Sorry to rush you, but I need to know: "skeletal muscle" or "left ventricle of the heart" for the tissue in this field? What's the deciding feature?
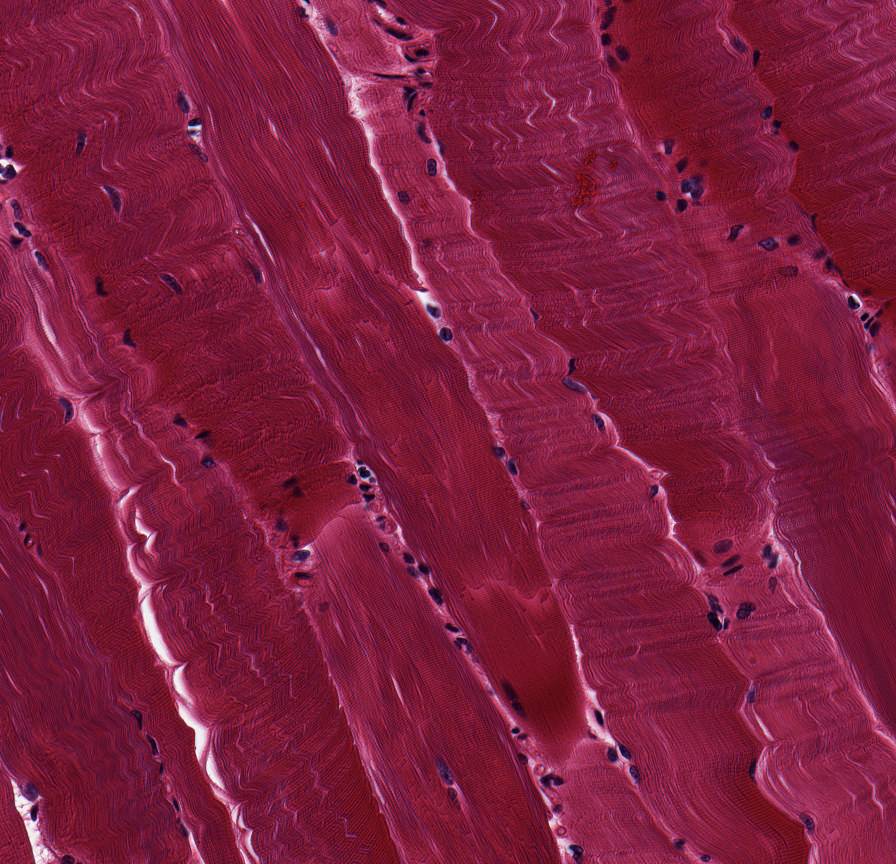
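Skeletal muscle, not left ventricle of the heart. Deciding: nuclei lie along fibre edges, not centrally.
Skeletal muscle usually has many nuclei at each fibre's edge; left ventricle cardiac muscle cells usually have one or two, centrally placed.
Long parallel fibres run diagonally, upper left to lower right, with fine, closely spaced transverse cross-striations. Nuclei small, dark purple, oval to elongated.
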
